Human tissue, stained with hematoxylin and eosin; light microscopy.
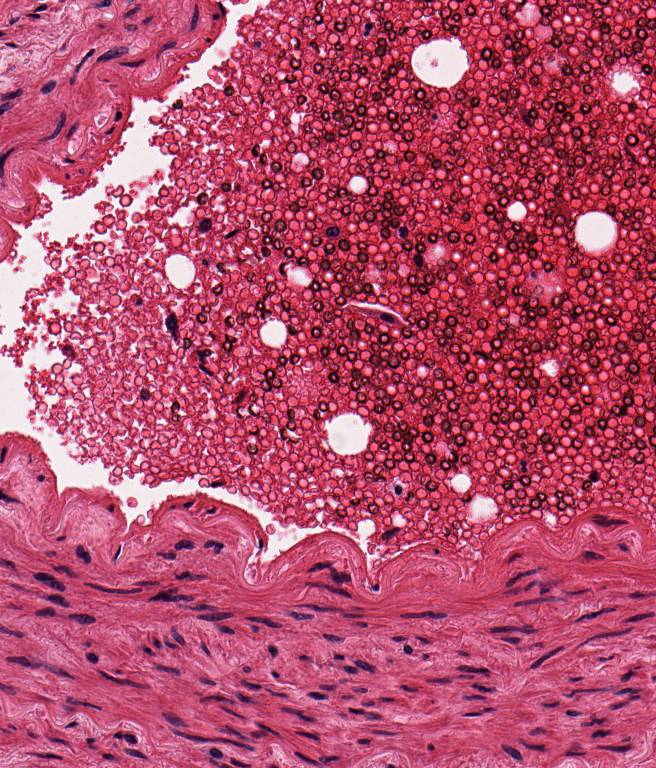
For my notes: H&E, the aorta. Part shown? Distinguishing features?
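I'd call this blood in a vessel or clot. Tightly packed red blood cells fill the upper and right part, with wall tissue along the bottom and in the upper left corner. They are small, round, pink bodies without nuclei, and only a few dark nuclei are scattered among them.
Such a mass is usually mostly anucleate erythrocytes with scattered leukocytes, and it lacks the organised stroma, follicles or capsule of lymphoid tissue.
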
